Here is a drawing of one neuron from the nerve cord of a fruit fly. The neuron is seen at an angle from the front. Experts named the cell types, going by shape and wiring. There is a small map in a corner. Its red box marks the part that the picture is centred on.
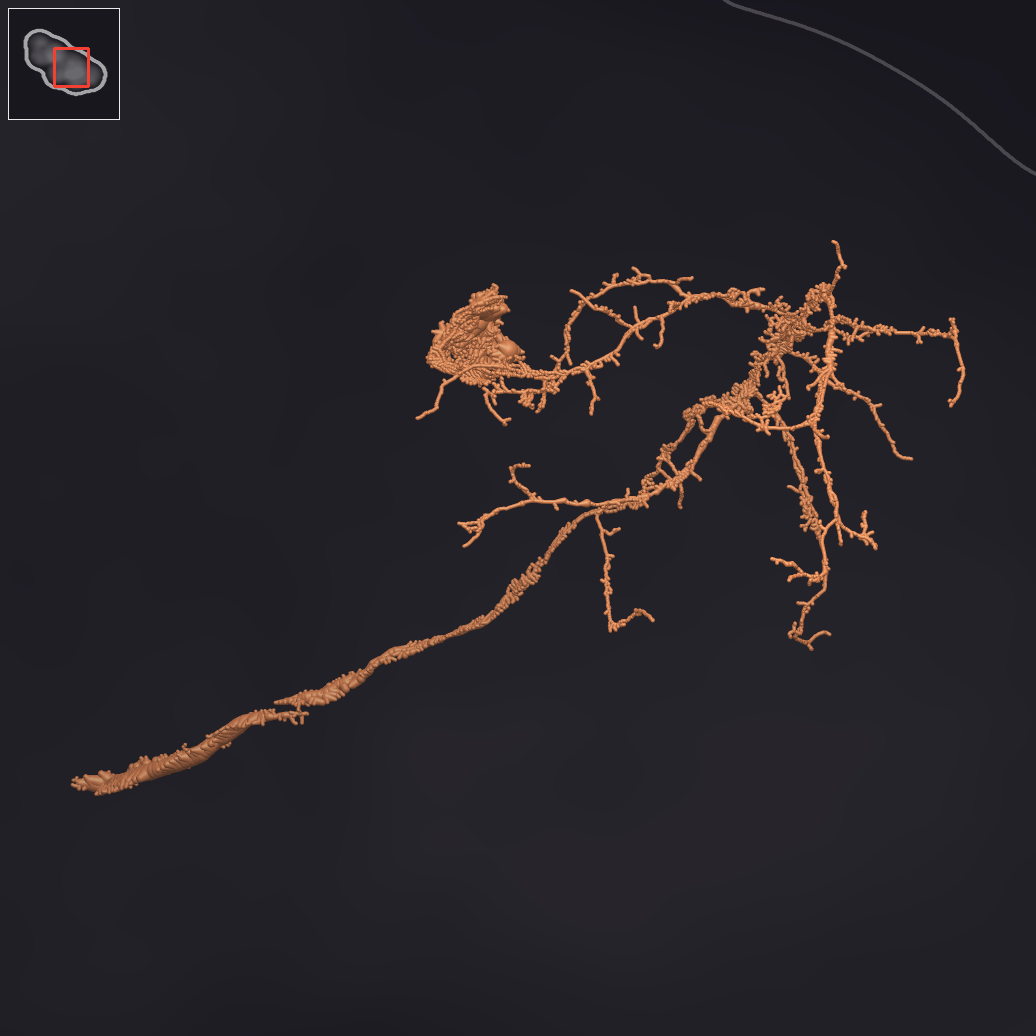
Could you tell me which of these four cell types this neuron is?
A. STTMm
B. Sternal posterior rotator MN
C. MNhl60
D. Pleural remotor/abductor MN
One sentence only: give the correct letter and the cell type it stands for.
As option B gives it, the neuron's cell type is Sternal posterior rotator MN.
